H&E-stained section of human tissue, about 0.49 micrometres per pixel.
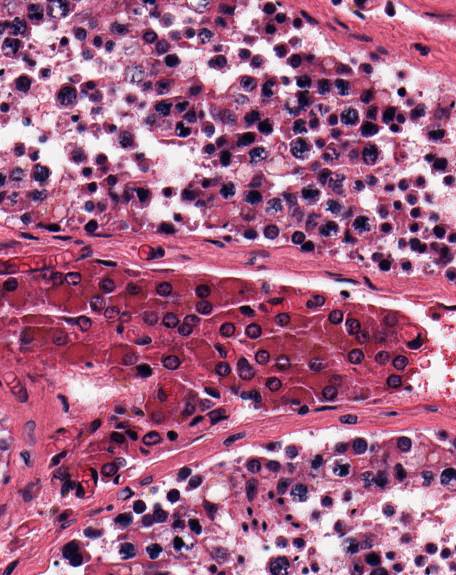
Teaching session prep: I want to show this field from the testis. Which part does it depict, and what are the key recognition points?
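That's a seminiferous tubule field. Pink fibrous walls with flattened, elongated nuclei bound the tubules, running roughly from side to side across the field. In the middle band there's a cluster of Leydig cells with plenty of eosinophilic cytoplasm.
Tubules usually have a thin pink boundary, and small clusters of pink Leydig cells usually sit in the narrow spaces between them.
Inside the tubules, clear spaces part the germ cells, so they look loose and shrunken. No fat cells anywhere.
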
